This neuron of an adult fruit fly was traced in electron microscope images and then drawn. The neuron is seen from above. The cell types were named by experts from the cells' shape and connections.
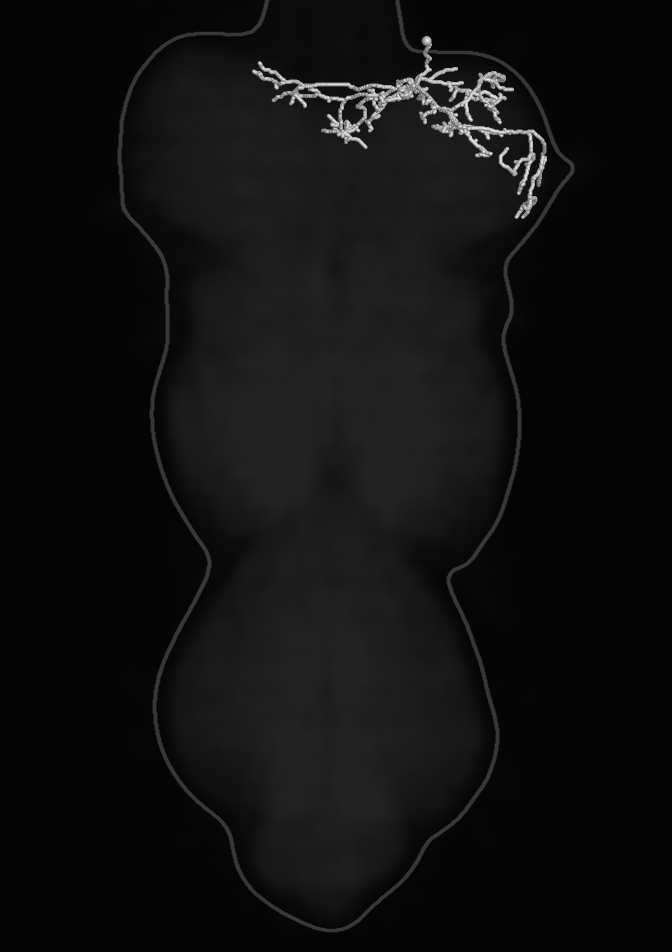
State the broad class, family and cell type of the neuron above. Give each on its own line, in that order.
nerve-cord intrinsic neuron
hemilineage 16B
IN16B055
